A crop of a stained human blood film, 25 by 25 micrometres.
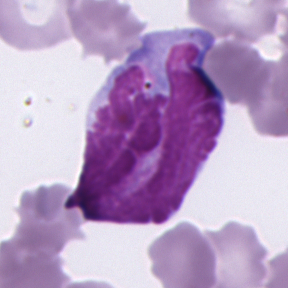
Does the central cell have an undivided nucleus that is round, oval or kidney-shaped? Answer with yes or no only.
No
